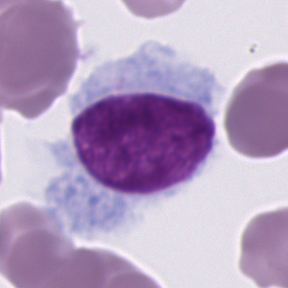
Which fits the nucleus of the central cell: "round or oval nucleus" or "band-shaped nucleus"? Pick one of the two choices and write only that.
Round or oval nucleus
